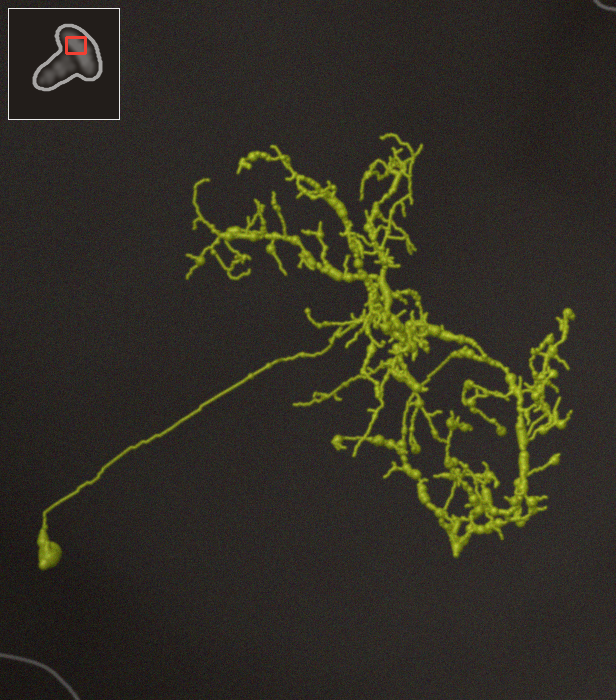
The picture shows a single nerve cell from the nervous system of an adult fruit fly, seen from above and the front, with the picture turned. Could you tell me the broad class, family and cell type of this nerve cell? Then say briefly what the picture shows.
Its broad class is central-brain intrinsic neuron. The family is hemilineage SMPpv2_ventral. Its cell type is LAL302m. In this view it is about as wide as it is tall.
